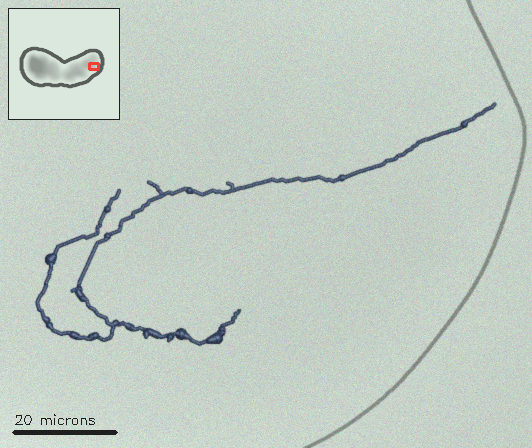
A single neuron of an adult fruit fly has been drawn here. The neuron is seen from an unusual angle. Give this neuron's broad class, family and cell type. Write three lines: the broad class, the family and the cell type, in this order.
sensory neuron entering the nerve cord
class chemosensory
SNch10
